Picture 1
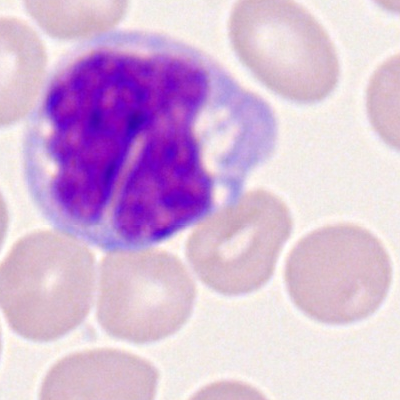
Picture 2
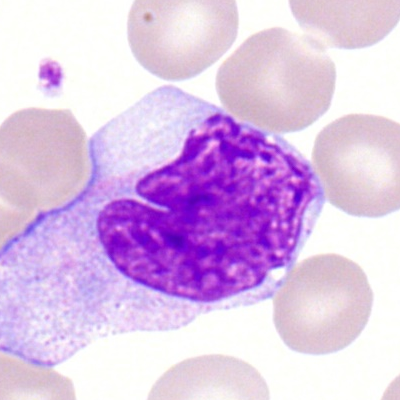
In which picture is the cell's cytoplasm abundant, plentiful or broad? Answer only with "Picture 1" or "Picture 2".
Picture 2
